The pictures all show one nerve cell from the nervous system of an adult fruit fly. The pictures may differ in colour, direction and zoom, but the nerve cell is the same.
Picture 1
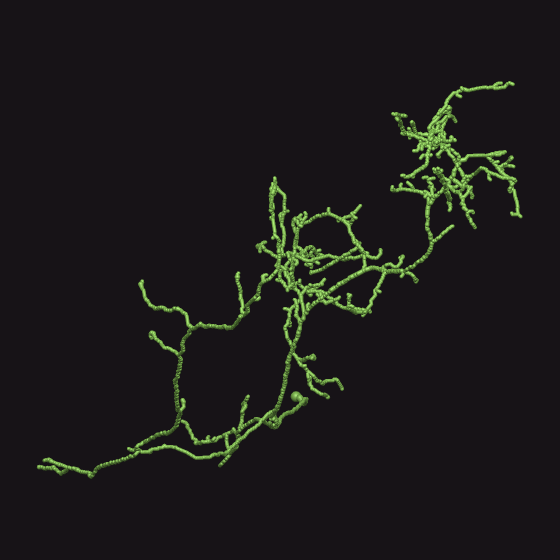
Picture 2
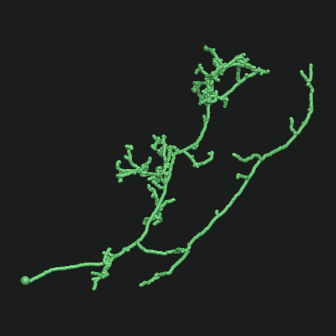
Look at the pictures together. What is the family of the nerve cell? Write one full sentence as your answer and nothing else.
Under the family hemilineage 08B is grouped this nerve cell.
